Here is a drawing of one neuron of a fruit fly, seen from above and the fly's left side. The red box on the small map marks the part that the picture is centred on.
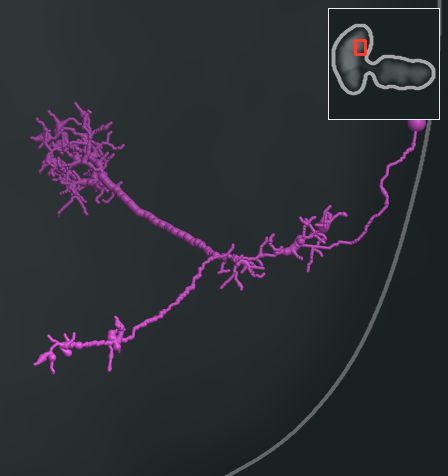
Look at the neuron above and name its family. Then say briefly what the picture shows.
The family is Y. Its broad class is optic-lobe intrinsic neuron. It is in the brain and does not reach the nerve cord. Dozens of branch ends can be seen.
